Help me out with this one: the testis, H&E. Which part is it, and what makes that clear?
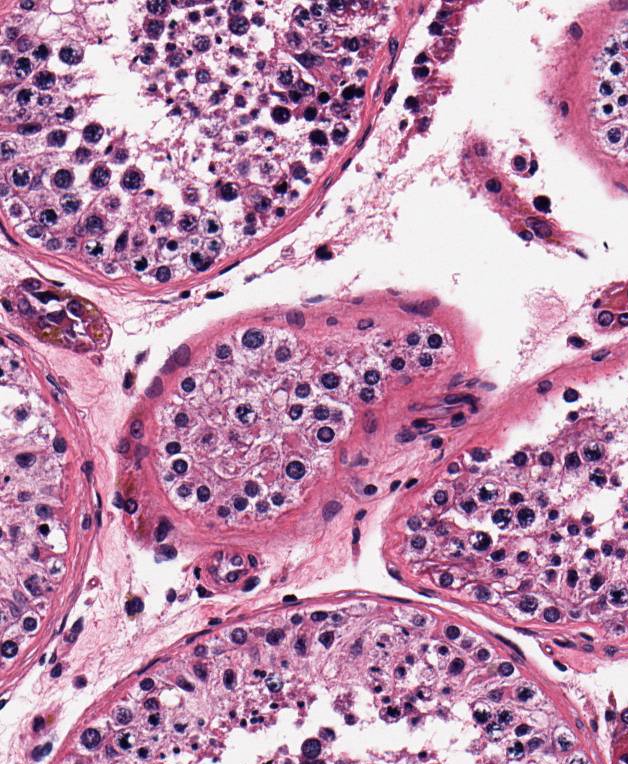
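Answer: seminiferous tubule, in rounded cross-sections between narrow strips of loose interstitial tissue. The surrounding tubules hold many cell layers, with many large round nuclei of coarse dark chromatin.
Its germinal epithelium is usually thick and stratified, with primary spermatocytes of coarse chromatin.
The central one has a much thicker, homogeneous pink wall, fewer cells, and pale vacuolated cytoplasm between scattered round nuclei.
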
